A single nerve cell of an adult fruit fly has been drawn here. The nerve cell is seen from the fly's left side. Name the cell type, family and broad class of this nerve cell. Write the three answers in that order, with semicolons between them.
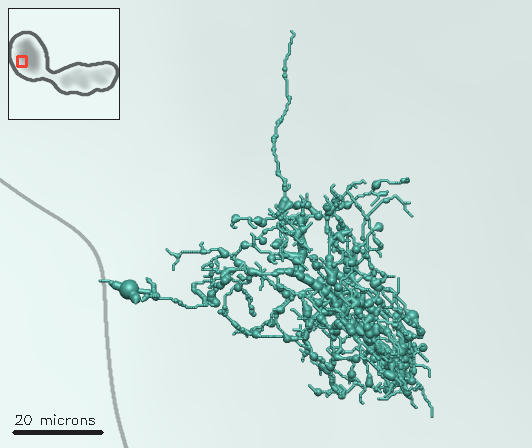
GNG217; hemilineage TRdl_b; central-brain intrinsic neuron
